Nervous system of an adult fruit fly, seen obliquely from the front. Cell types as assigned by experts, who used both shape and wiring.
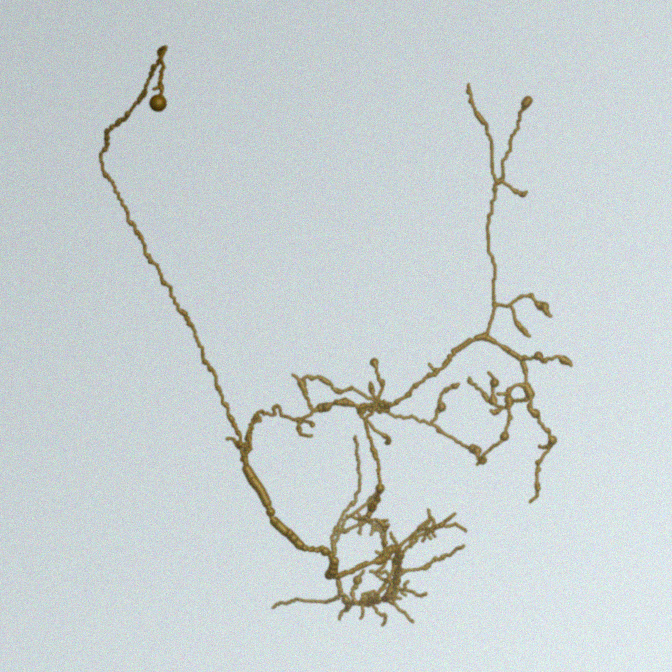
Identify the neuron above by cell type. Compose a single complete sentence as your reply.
The type assigned to this neuron is SAD005.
